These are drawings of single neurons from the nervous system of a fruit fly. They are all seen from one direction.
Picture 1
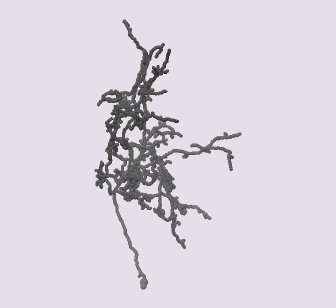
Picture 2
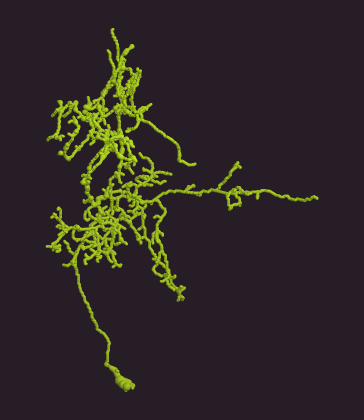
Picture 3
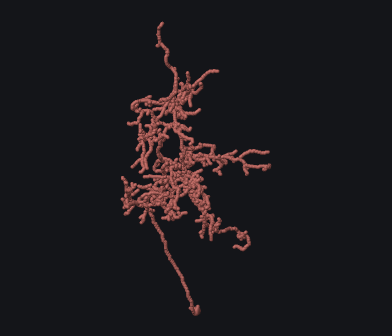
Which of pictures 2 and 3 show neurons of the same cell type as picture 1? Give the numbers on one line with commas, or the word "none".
2, 3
